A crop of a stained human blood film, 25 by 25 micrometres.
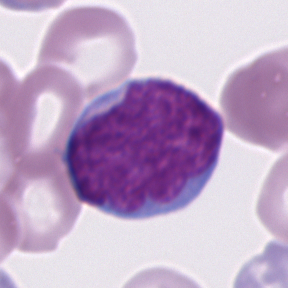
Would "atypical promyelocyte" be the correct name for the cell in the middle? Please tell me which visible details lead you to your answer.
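Outline: a smooth, slightly irregular oval, with no projections or hair-like extensions on the surface. Nucleus: oval, filling nearly the whole cell, about 80% of its area, with no distinct nucleoli. Cytoplasm: a narrow pale blue rim, broadest along the lower edge, with no visible granules.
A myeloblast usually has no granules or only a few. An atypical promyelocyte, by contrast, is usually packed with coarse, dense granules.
The granule-free cytoplasm here therefore speaks for myeloblast and against atypical promyelocyte.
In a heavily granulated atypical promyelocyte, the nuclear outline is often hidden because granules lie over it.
Here the oval outline of the nucleus lies in plain view, a further point against that name.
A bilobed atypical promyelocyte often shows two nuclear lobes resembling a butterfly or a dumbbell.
This oval nucleus does not match that pattern. So atypical promyelocyte does not fit; the cell is a myeloblast.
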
